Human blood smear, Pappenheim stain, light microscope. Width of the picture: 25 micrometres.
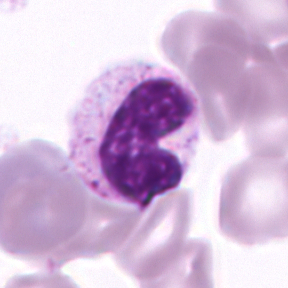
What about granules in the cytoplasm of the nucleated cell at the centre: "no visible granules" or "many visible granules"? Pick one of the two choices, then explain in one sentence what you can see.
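Many visible granules. Fine pink-violet granules are scattered throughout the cytoplasm.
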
